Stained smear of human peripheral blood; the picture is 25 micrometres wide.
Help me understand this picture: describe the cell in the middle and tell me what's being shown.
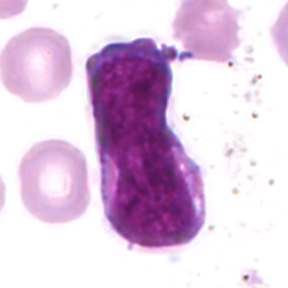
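The cell is elongated, taller than it is wide. Its nucleus fills almost the whole cell, and the chromatin is finely stippled rather than clumped into coarse blocks. Small dark fragments project from the upper right corner of the cell. This is an atypical promyelocyte.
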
